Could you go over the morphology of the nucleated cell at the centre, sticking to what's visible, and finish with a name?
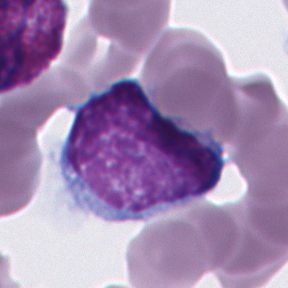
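In this cell the nucleus fills most of the space, leaving a narrow rim of cytoplasm with no granules visible. The nucleus has an angular outline with fairly straight sides and corners. Along the left and lower side, the cell edge is frayed into fine, fuzzy projections. This is a typical lymphocyte.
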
